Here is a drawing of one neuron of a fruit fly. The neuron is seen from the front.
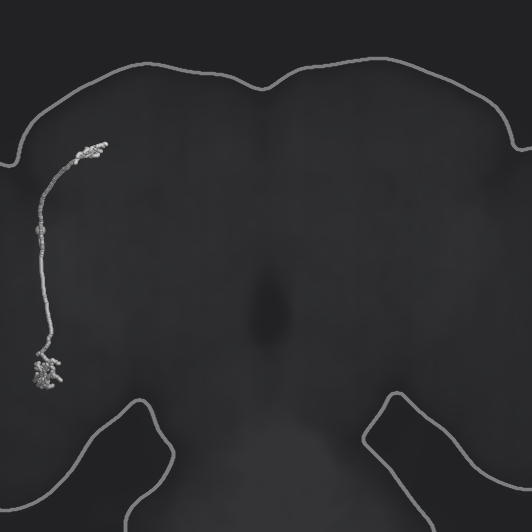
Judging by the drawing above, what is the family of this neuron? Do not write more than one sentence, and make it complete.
The neuron is listed under family hemilineage VPNd2.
